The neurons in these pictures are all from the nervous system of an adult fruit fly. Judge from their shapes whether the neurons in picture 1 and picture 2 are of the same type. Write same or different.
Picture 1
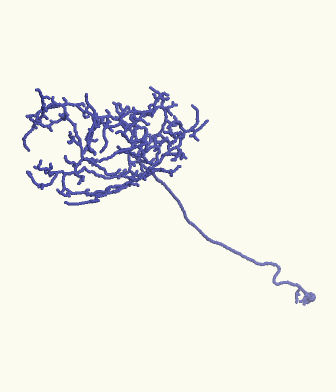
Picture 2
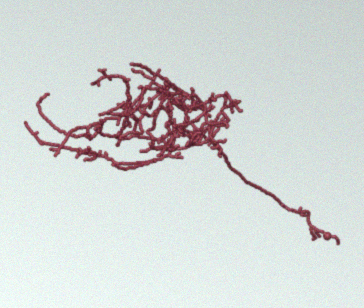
same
